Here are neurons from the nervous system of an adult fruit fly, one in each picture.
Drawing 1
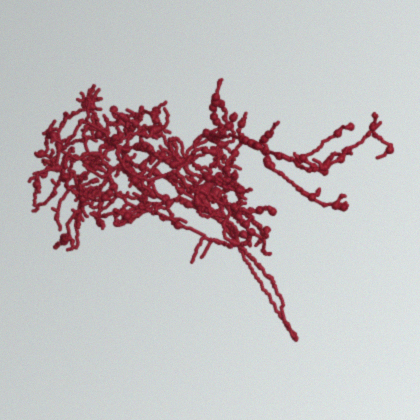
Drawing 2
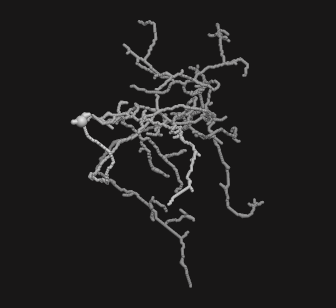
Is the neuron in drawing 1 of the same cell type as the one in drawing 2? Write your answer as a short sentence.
They are of different cell types.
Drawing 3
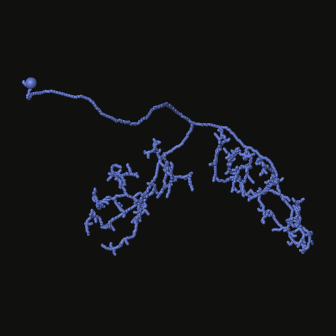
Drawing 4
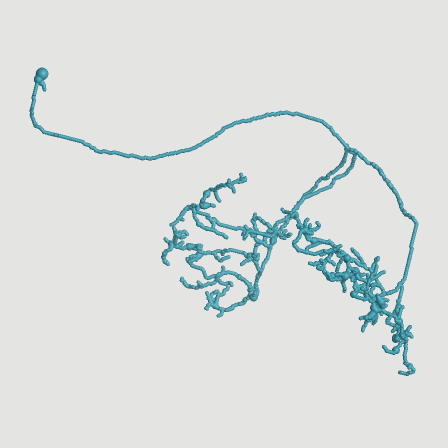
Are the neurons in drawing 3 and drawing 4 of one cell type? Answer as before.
They are of the same cell type.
